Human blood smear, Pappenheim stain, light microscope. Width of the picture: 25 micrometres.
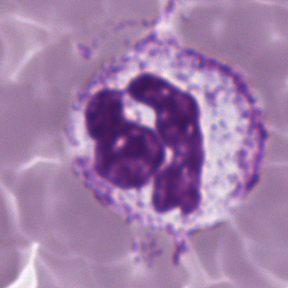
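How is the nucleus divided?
Into two large lobes lying side by side.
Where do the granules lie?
Fine violet granules are scattered through the cytoplasm, thickest near the cell edge.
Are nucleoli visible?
No.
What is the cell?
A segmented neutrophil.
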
